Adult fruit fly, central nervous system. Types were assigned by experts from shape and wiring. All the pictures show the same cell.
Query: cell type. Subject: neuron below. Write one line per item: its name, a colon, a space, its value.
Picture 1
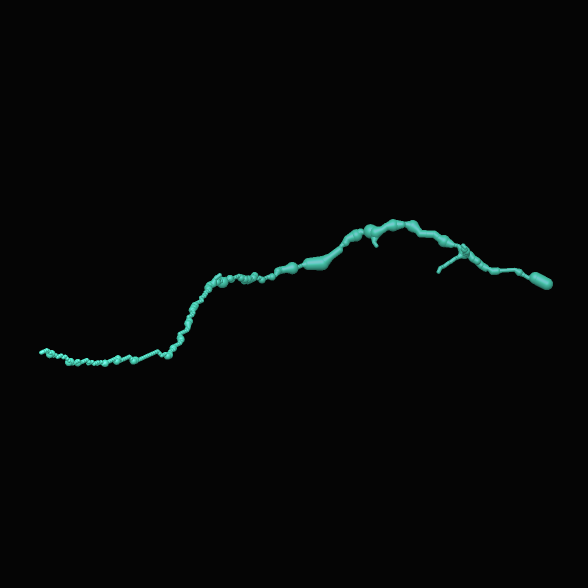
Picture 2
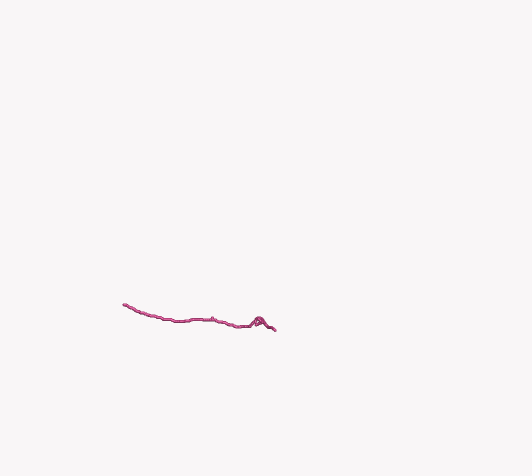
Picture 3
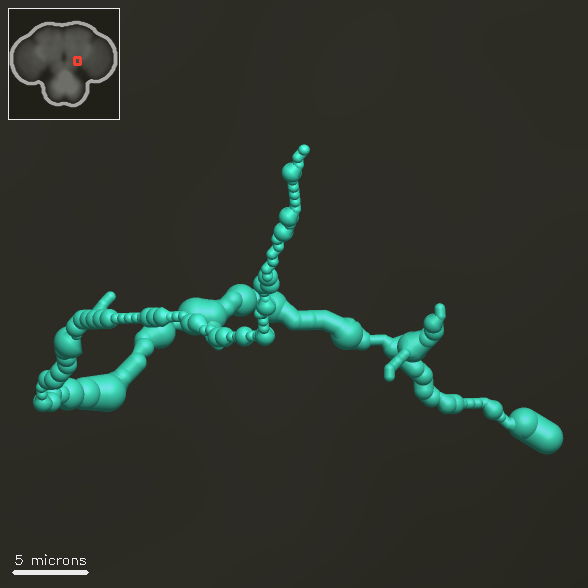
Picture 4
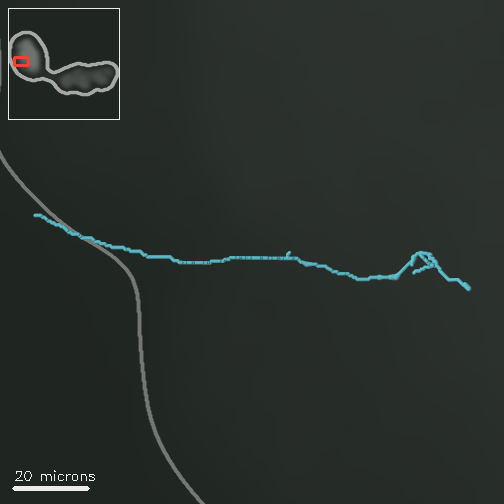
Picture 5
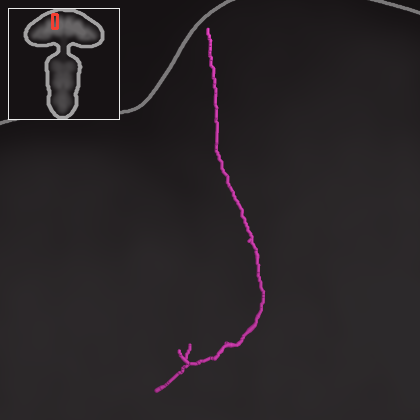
cell type: JO-CA1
